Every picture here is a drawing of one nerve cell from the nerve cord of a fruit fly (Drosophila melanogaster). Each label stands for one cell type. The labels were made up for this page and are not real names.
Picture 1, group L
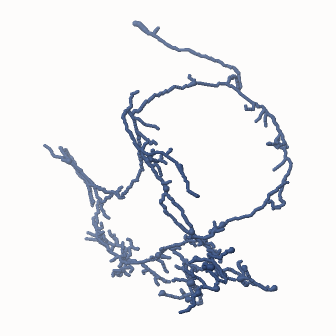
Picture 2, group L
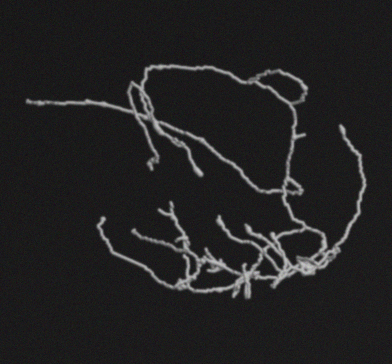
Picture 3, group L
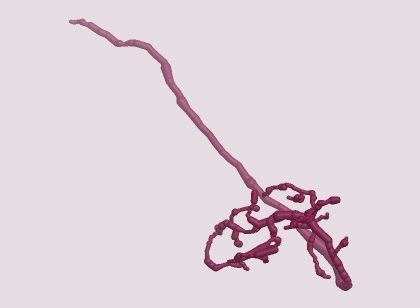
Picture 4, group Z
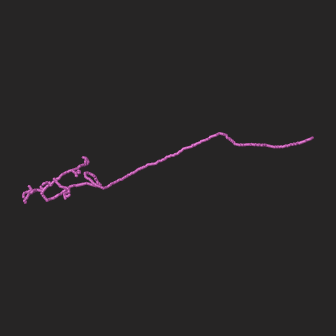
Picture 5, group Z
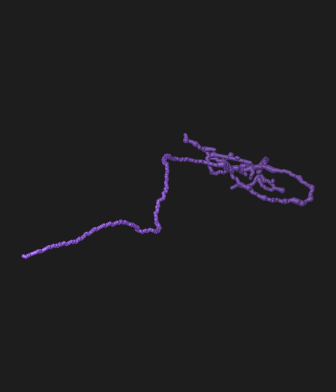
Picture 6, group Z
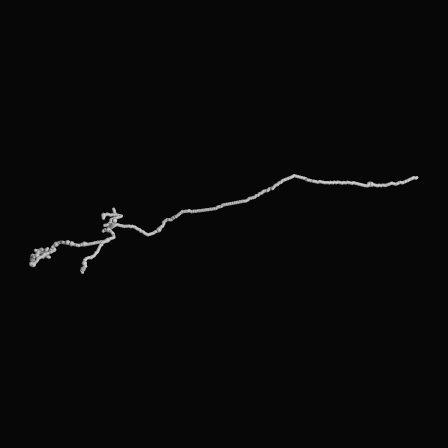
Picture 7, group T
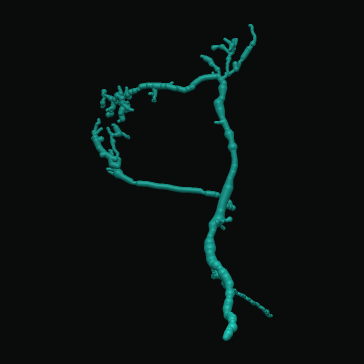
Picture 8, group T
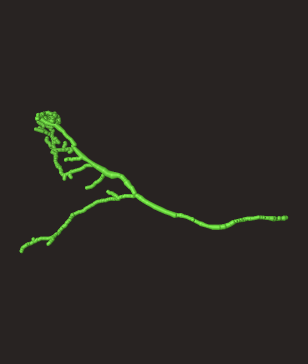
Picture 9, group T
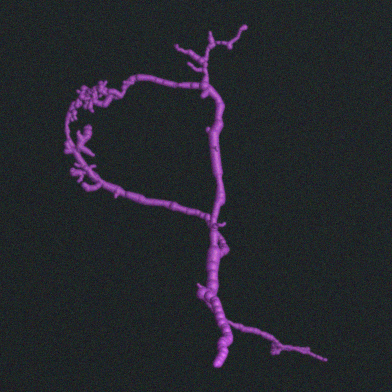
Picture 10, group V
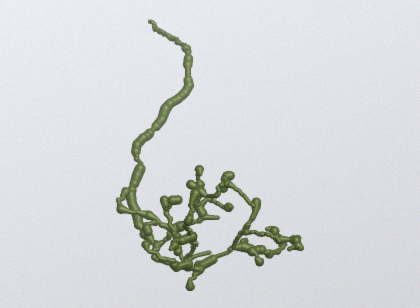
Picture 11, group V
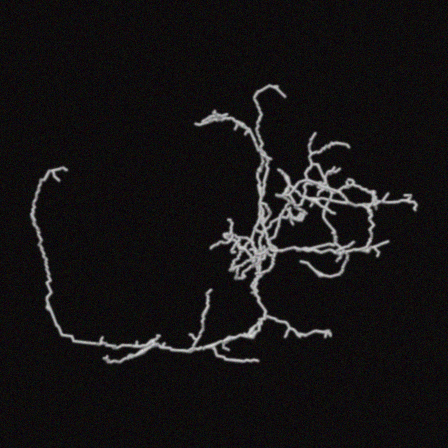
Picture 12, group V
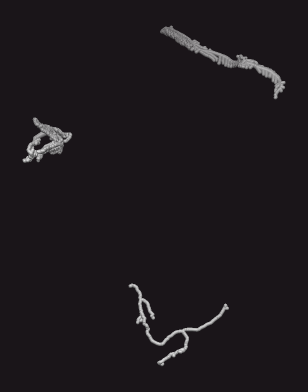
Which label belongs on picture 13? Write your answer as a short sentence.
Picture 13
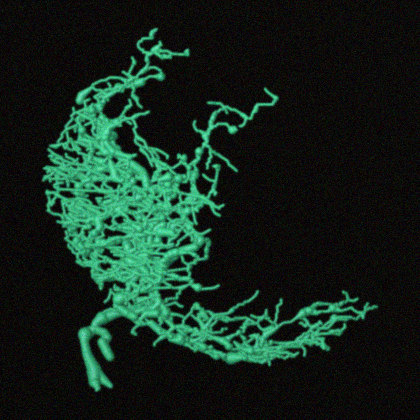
It belongs to group V.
